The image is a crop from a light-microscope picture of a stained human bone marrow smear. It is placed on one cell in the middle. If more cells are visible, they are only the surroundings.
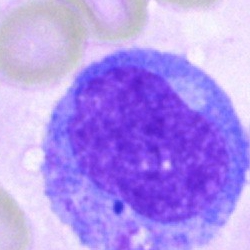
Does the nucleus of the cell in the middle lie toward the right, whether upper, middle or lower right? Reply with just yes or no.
Yes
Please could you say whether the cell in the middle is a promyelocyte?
yes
